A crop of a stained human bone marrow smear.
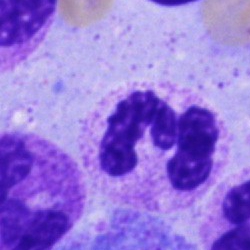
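Segmented neutrophil at the centre of this stained human bone marrow smear. Notice first its roughly round outline. Now follow the nucleus: it bends into an arch that opens downward. Its chromatin is dense, dark purple and clumped. Look closely and you will find no nucleoli.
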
